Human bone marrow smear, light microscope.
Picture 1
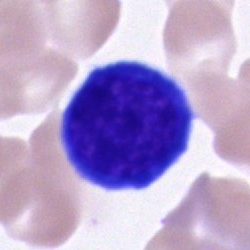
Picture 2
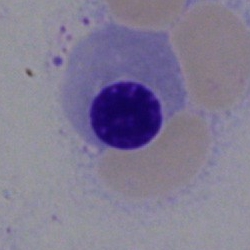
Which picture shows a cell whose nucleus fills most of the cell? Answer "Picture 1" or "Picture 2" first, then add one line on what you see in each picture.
Picture 1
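Picture 1: The nucleus fills almost the whole cell.
Picture 2: The cytoplasm is abundant and pale blue-grey.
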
